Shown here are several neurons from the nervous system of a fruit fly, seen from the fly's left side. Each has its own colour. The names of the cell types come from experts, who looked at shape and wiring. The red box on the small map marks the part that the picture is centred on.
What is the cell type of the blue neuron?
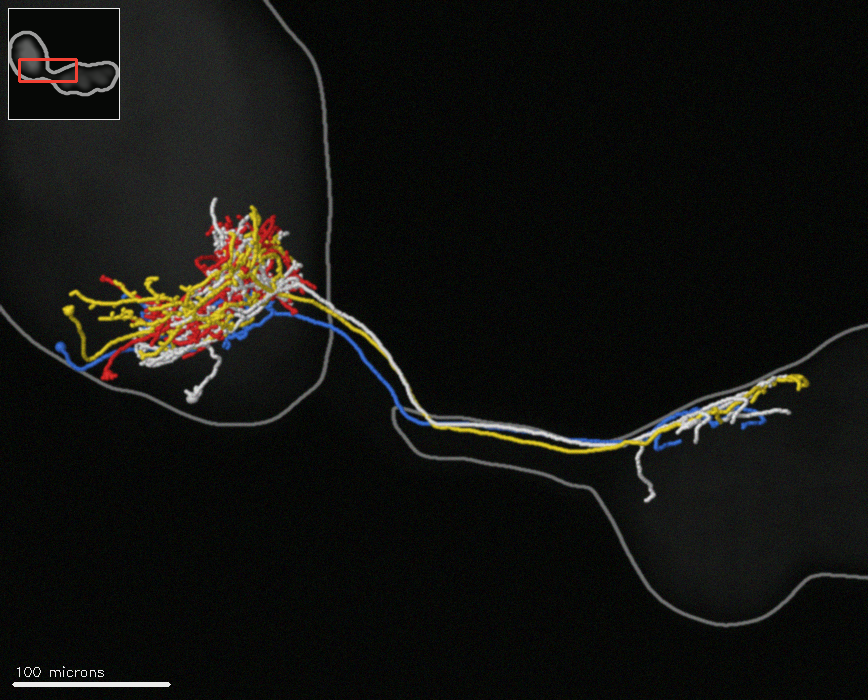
DNg12_b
